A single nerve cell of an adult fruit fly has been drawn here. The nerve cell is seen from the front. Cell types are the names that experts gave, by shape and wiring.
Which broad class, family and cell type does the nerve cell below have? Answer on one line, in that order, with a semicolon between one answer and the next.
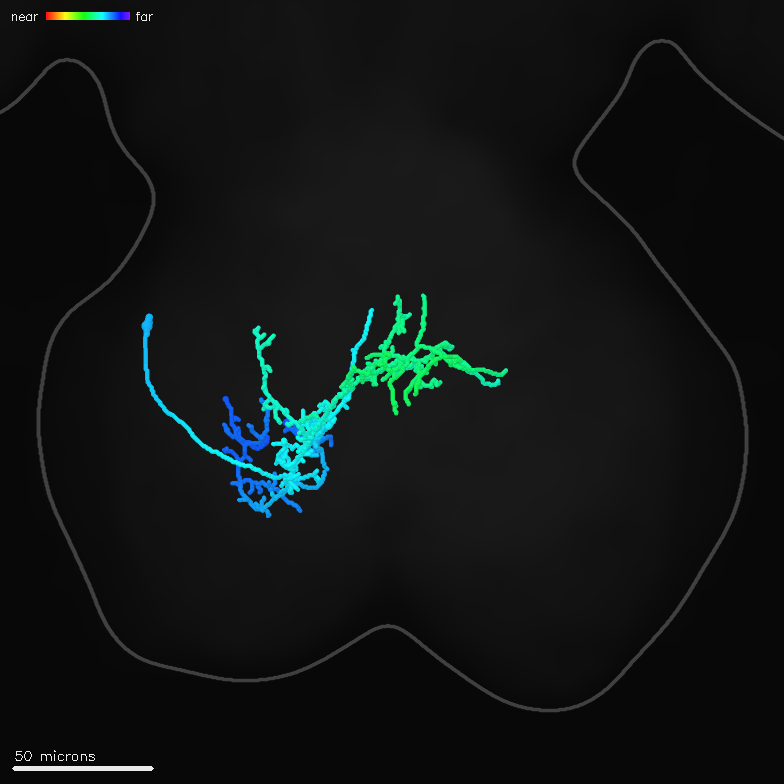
nerve-cord intrinsic neuron; hemilineage 09A; IN09A055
